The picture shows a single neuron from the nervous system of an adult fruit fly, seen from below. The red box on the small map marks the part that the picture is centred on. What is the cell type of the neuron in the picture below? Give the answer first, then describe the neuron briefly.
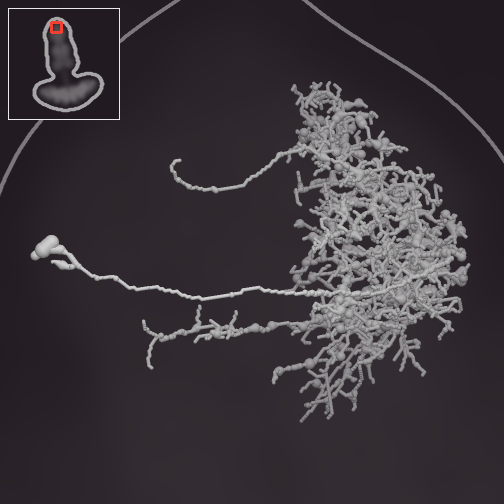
The cell type is IN01A051. This is a nerve-cord intrinsic neuron. It is in the nerve cord and does not reach the brain. The cell body can be seen on the left of the picture.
